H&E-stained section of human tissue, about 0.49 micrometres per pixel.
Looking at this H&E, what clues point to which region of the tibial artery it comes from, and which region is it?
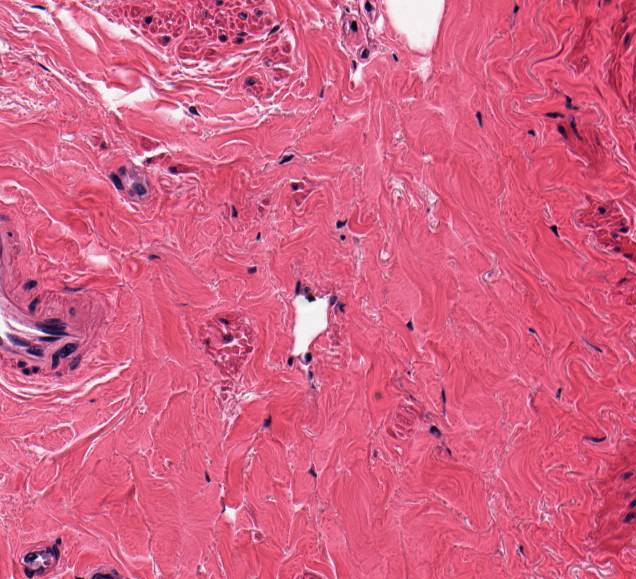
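This is the tunica adventitia. Look at the deep pink, wavy collagen bundles with only sparse cells between them, mostly small dark elongated nuclei.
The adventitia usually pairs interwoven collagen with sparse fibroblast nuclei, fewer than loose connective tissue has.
Near the centre, a small empty lumen is edged by a few flattened dark nuclei.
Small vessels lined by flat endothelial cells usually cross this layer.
There's no epithelium anywhere in the field.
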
